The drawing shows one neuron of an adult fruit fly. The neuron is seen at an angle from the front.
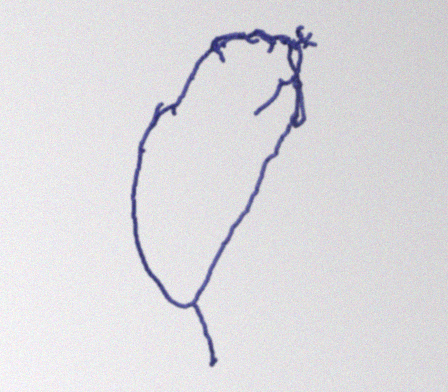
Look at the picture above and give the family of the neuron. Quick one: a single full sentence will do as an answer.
One member of family hemilineage DM2_central is this neuron.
